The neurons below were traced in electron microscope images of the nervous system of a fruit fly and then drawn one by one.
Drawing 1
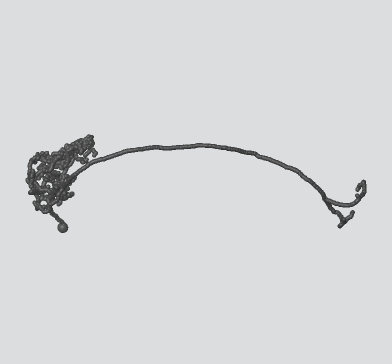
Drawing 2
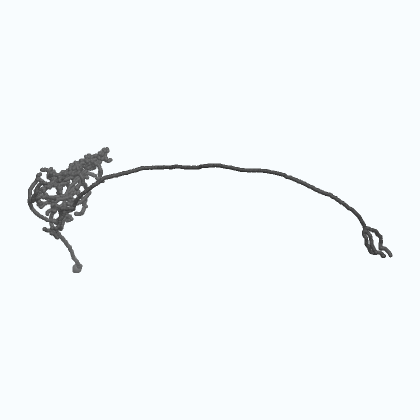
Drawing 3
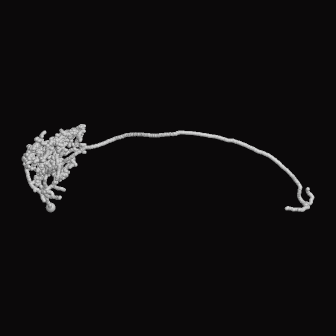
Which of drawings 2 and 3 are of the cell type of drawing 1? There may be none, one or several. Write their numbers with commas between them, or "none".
2, 3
